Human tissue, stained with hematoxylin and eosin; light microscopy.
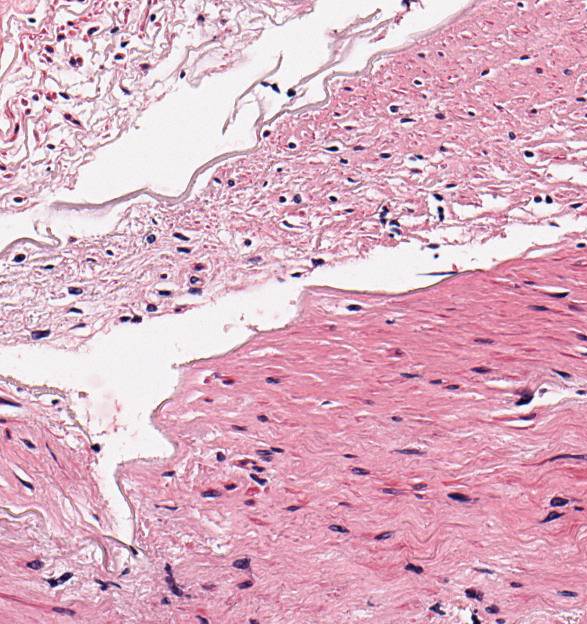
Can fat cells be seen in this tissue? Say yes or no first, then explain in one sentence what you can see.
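No. No fat cells are present anywhere in the field.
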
